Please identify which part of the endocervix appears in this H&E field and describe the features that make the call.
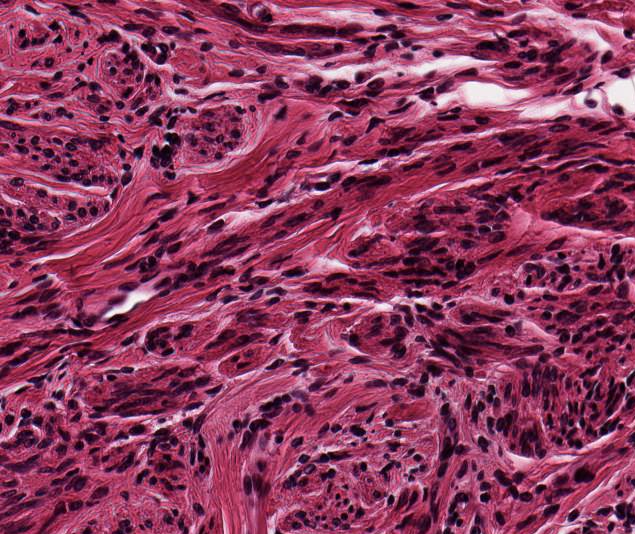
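The field consists of smooth muscle. Bundles of spindle cells interlace in different directions throughout, and in cells cut lengthwise the nuclei are elongated and cigar-shaped with blunt ends.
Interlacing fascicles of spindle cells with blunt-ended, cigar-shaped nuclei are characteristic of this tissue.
The cytoplasm stains deep pink.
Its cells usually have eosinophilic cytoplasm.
No epithelium or glands appear anywhere in the field.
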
